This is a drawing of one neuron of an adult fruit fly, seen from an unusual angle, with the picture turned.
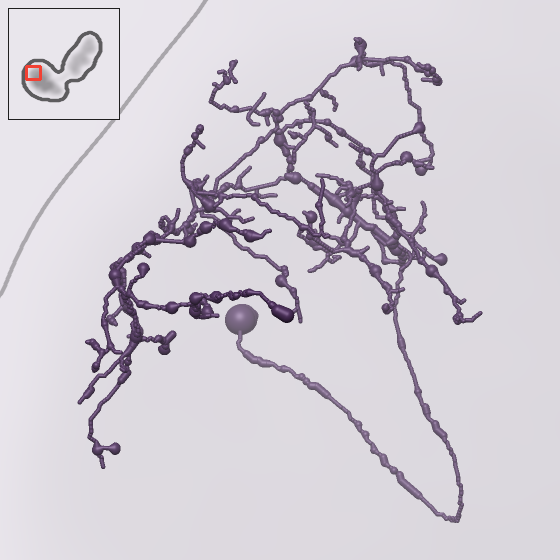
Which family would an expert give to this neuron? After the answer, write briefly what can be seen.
Its family is hemilineage LHl4_dorsal. This is a central-brain intrinsic neuron. The cell body is in the middle of the picture. The picture shows dozens of branch ends.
